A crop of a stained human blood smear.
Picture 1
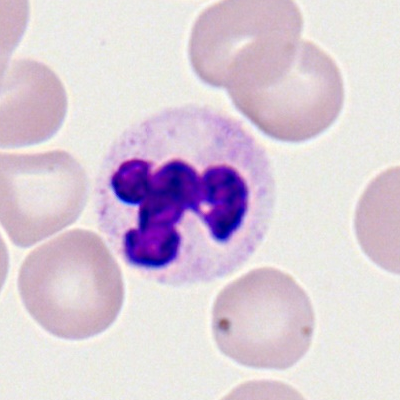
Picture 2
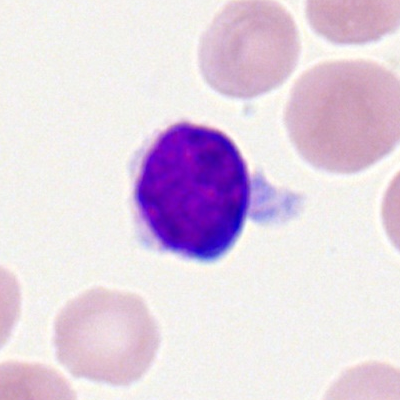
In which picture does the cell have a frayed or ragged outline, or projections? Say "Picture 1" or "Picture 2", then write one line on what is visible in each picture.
Picture 2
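Picture 1: The cell outline is round and smooth.
Picture 2: A small pale blue tag of cytoplasm juts out from the right side of the cell.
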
